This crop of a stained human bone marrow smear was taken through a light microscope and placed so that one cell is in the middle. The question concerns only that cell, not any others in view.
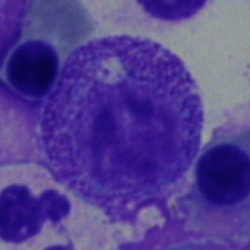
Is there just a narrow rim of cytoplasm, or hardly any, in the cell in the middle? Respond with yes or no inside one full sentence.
No, abundant cytoplasm encircles the nucleus of the cell.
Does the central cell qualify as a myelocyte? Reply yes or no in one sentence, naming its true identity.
Yes, the cell placed centrally within the crop is a myelocyte.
